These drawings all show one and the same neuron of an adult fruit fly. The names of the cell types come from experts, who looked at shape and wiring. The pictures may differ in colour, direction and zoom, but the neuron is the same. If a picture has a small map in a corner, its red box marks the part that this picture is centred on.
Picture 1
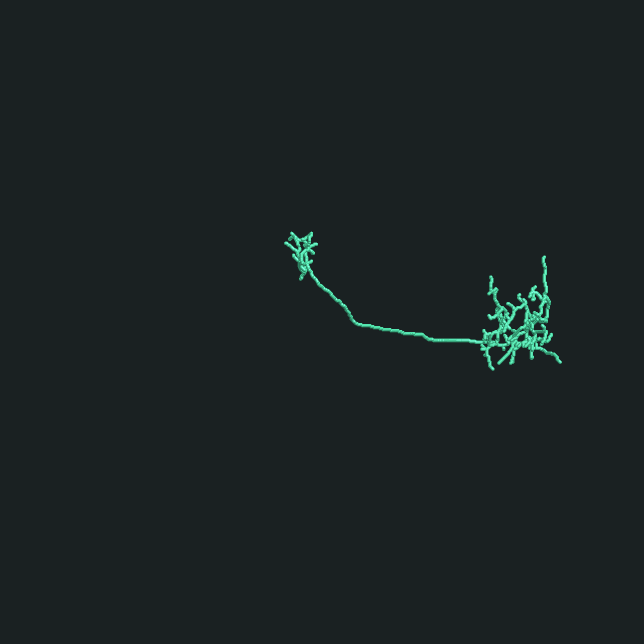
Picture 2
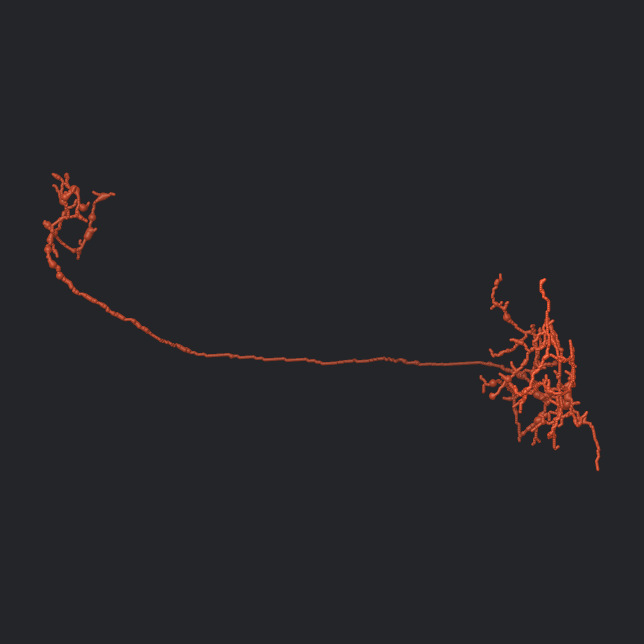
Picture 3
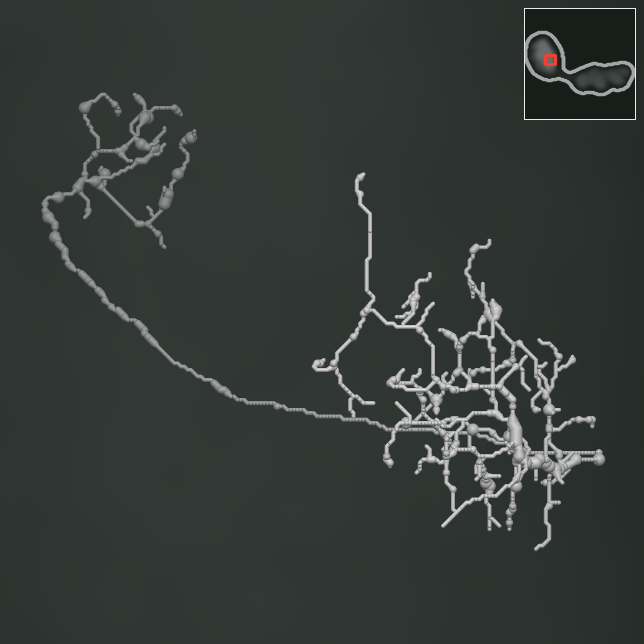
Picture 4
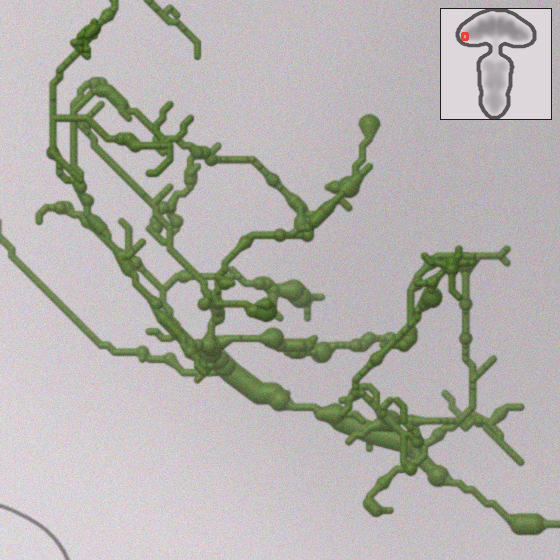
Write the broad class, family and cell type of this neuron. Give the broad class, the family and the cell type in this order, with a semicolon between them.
optic-lobe intrinsic neuron; Tm; Tm26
